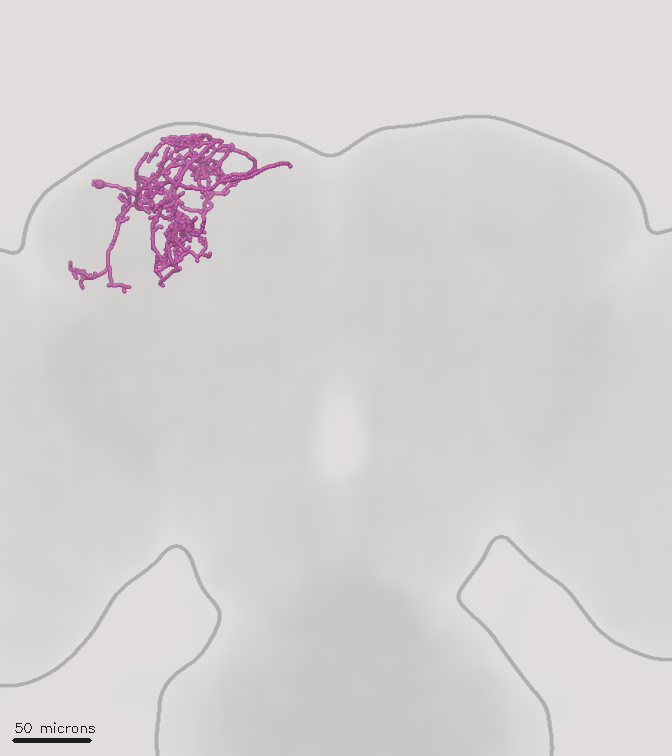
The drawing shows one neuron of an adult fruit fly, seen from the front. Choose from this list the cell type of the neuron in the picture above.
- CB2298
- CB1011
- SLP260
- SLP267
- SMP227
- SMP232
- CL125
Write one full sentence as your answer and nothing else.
The type of this neuron is the cell type CB2298.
